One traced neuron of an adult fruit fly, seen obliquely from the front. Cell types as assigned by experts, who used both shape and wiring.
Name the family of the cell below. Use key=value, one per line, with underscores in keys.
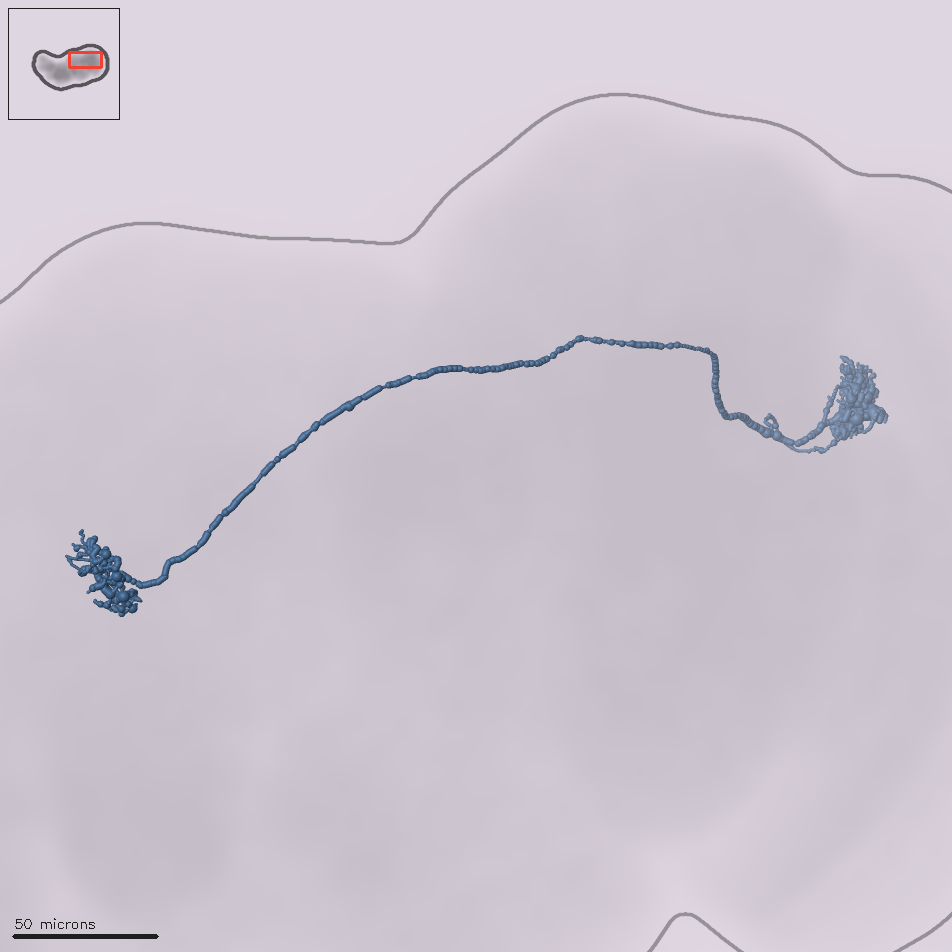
family=TuTuB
